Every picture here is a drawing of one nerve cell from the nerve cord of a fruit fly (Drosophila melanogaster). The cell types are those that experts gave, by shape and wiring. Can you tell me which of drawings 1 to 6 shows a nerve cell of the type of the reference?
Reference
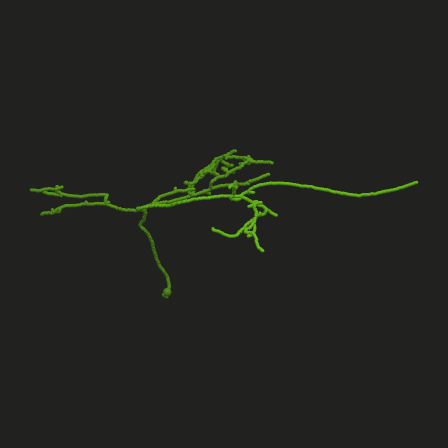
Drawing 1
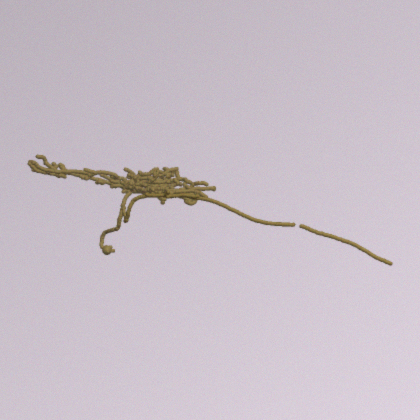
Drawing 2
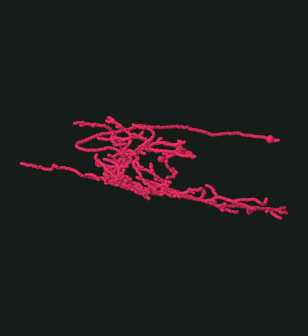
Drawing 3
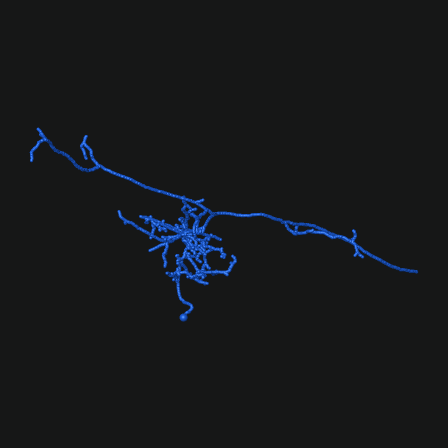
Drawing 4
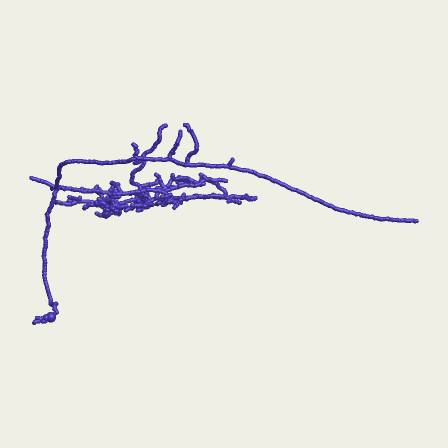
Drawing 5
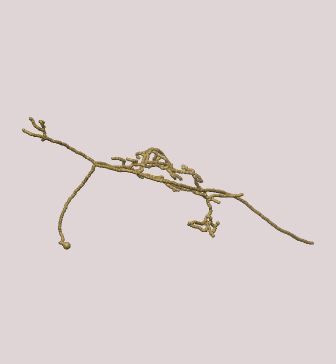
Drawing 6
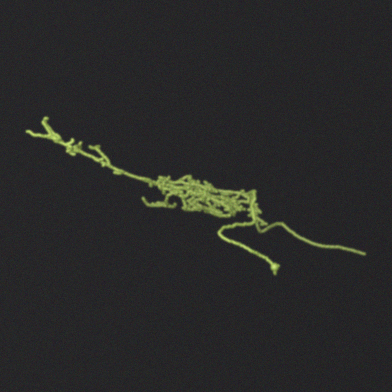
5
